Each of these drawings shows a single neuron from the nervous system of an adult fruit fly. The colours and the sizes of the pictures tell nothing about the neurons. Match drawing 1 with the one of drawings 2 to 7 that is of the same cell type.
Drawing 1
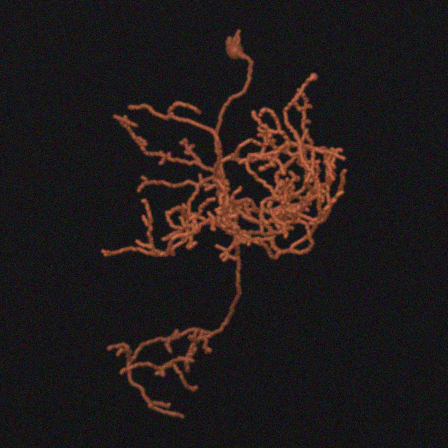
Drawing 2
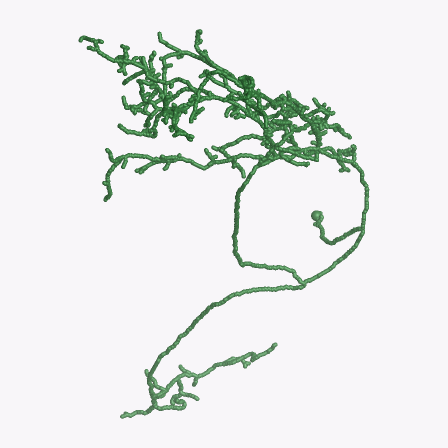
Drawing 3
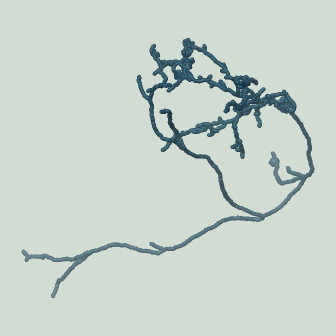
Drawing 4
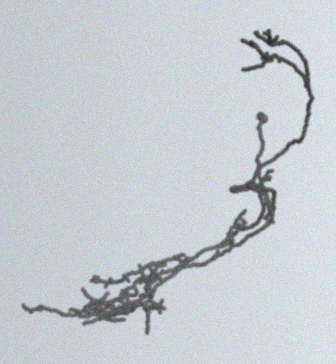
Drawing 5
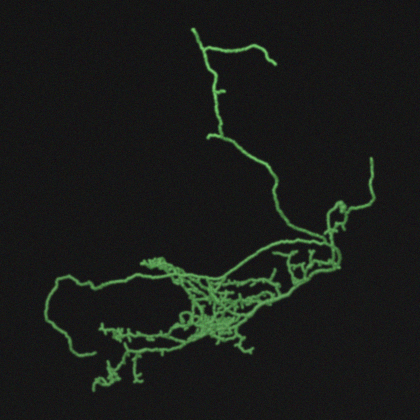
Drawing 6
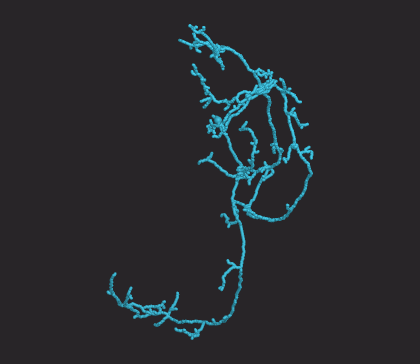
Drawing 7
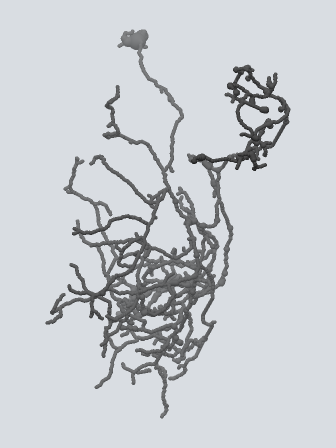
Drawing 7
